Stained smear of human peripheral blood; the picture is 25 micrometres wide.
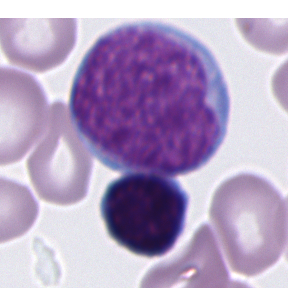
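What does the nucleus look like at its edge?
It has a notch in its right side.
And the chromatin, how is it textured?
Fine and lacy, without coarse clumps.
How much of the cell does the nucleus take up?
About 80% of its area, so the pale blue cytoplasm is only a thin rim.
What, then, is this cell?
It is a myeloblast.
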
